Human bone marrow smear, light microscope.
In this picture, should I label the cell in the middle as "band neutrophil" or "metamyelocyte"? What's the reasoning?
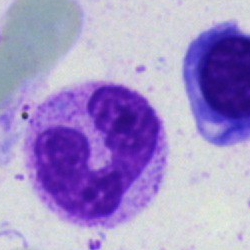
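Band neutrophil. Nucleus bent into a horseshoe, its notch opening upward. Chromatin coarsely clumped, dark purple. Cytoplasm pinkish-lilac rather than blue, filled with fine granules.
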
